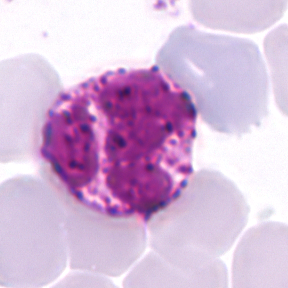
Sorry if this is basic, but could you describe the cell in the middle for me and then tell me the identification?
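Look first at the nucleus: a pale cleft runs from top to bottom and splits it into lobes. Now take the granules, which are coarse and dark blue-black. Notice that they lie over the nucleus as well as over the cytoplasm, and that many sit along the edge of the cell. This cell is a basophil.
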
